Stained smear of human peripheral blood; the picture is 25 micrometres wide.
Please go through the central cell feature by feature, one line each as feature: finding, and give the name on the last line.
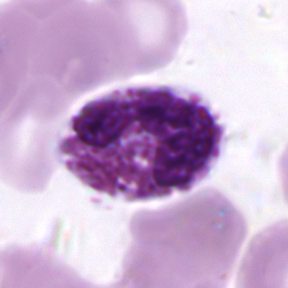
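Outline: oval, with a slightly ragged edge
Nucleoli: none visible in the nucleus
Granules: coarse and purple-red, crowding the cytoplasm, densest at the lower left
Clear area: a small pale patch near the centre of the cell
Name: eosinophil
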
